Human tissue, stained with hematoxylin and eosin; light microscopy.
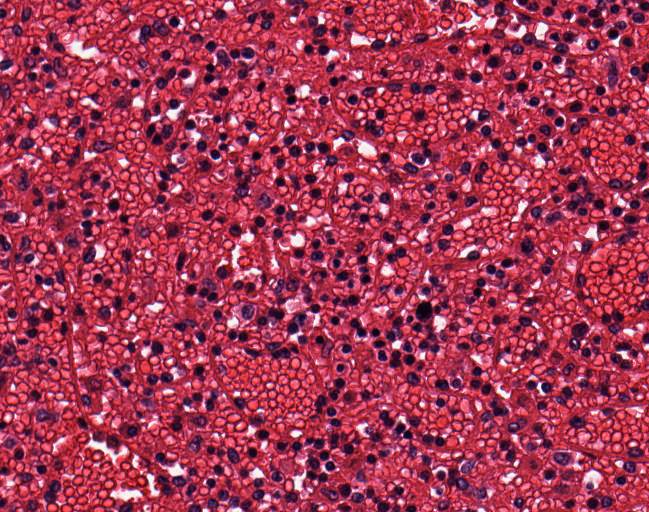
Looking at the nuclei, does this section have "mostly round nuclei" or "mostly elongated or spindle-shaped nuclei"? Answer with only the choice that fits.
Mostly round nuclei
